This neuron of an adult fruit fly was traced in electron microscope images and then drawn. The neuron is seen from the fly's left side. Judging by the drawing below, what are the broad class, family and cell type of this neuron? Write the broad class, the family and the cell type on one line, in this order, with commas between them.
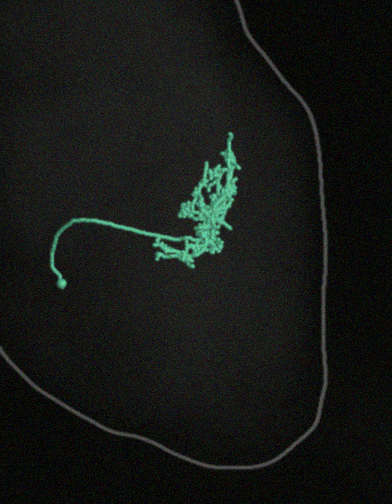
central-brain intrinsic neuron, hemilineage WEDa2, WED024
